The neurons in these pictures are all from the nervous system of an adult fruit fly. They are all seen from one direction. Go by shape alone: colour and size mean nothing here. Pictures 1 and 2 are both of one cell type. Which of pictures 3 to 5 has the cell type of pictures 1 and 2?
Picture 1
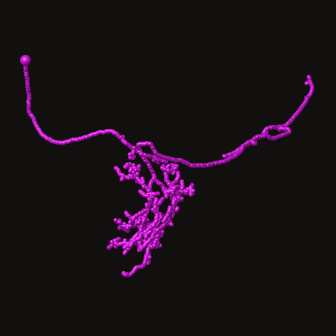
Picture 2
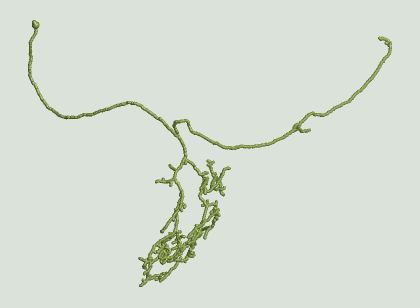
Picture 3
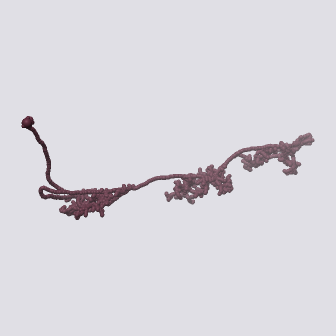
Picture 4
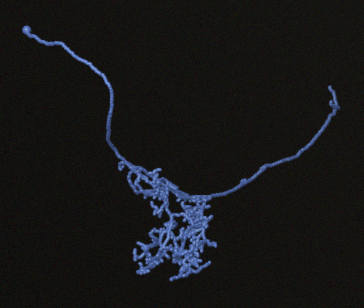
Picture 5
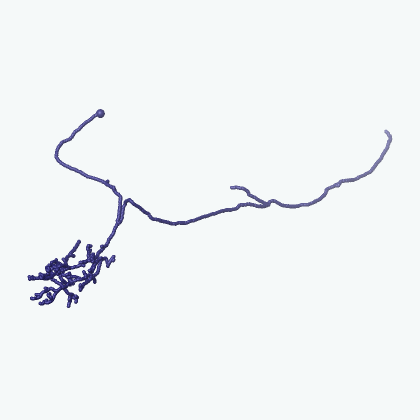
Picture 4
